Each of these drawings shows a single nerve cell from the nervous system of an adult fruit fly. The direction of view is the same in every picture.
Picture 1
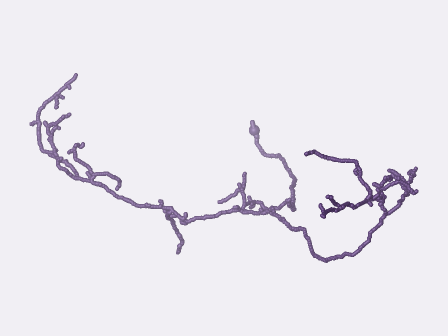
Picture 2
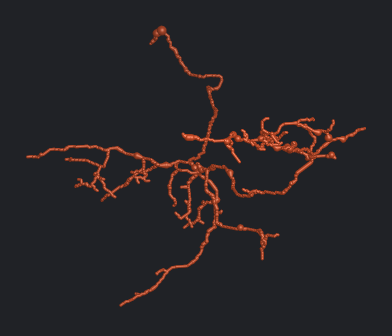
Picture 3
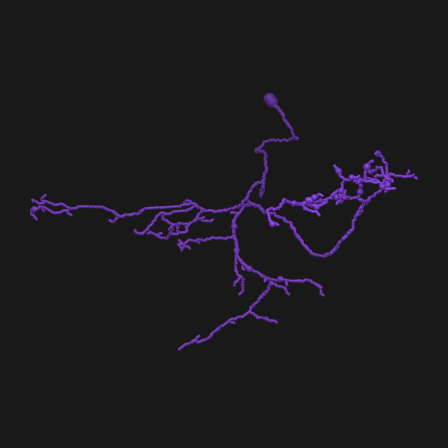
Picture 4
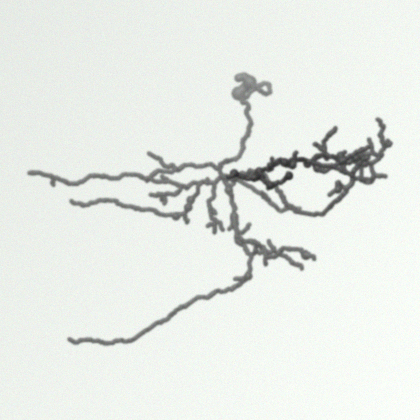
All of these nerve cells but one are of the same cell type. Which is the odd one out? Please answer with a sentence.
The nerve cell in picture 1 is of another cell type than the rest.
